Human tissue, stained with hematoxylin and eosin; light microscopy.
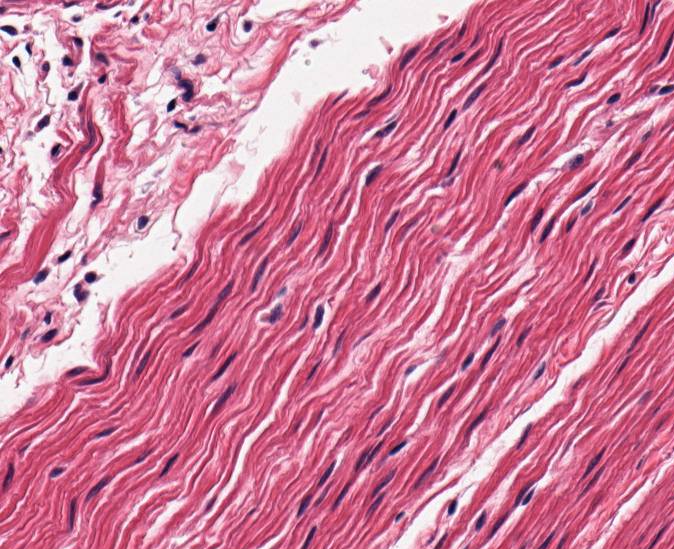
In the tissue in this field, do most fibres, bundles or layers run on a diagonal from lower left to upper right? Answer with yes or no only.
Yes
